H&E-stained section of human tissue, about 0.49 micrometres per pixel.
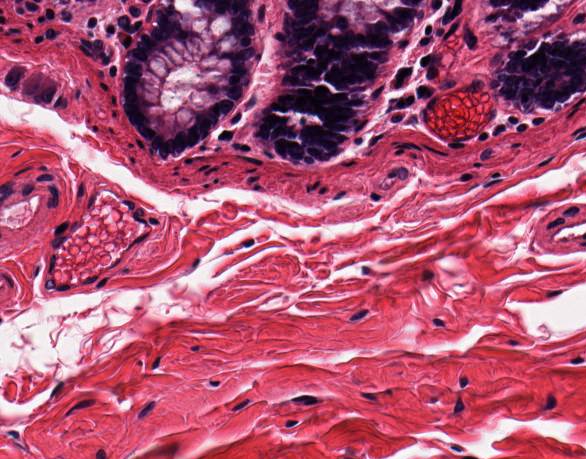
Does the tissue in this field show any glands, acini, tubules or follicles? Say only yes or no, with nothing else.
Yes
